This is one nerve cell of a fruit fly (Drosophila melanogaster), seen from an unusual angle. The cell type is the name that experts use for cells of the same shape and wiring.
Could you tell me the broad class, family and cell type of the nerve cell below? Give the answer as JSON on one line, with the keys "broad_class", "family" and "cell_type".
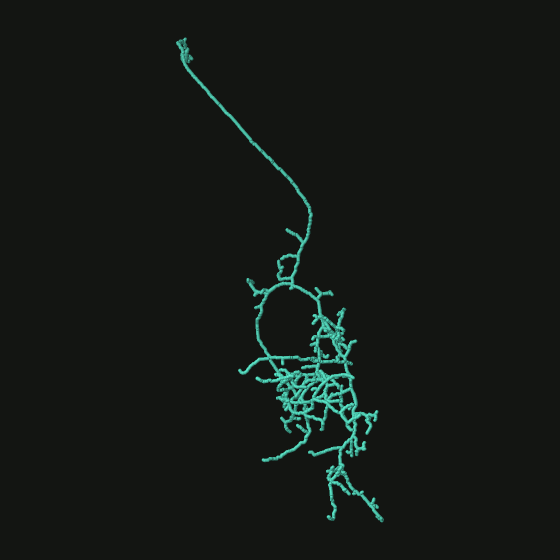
{"broad_class": "central-brain intrinsic neuron", "family": "hemilineage AOTUv1_ventral", "cell_type": "PS023"}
